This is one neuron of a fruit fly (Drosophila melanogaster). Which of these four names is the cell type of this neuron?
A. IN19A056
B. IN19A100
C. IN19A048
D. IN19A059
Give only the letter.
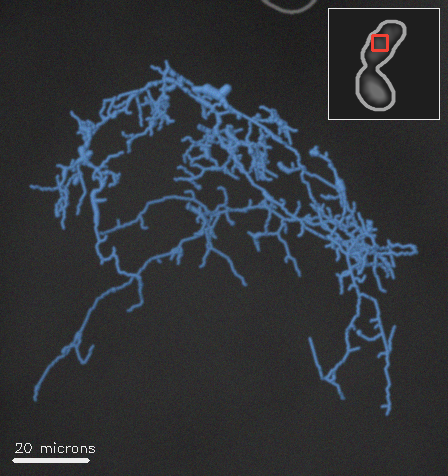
C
